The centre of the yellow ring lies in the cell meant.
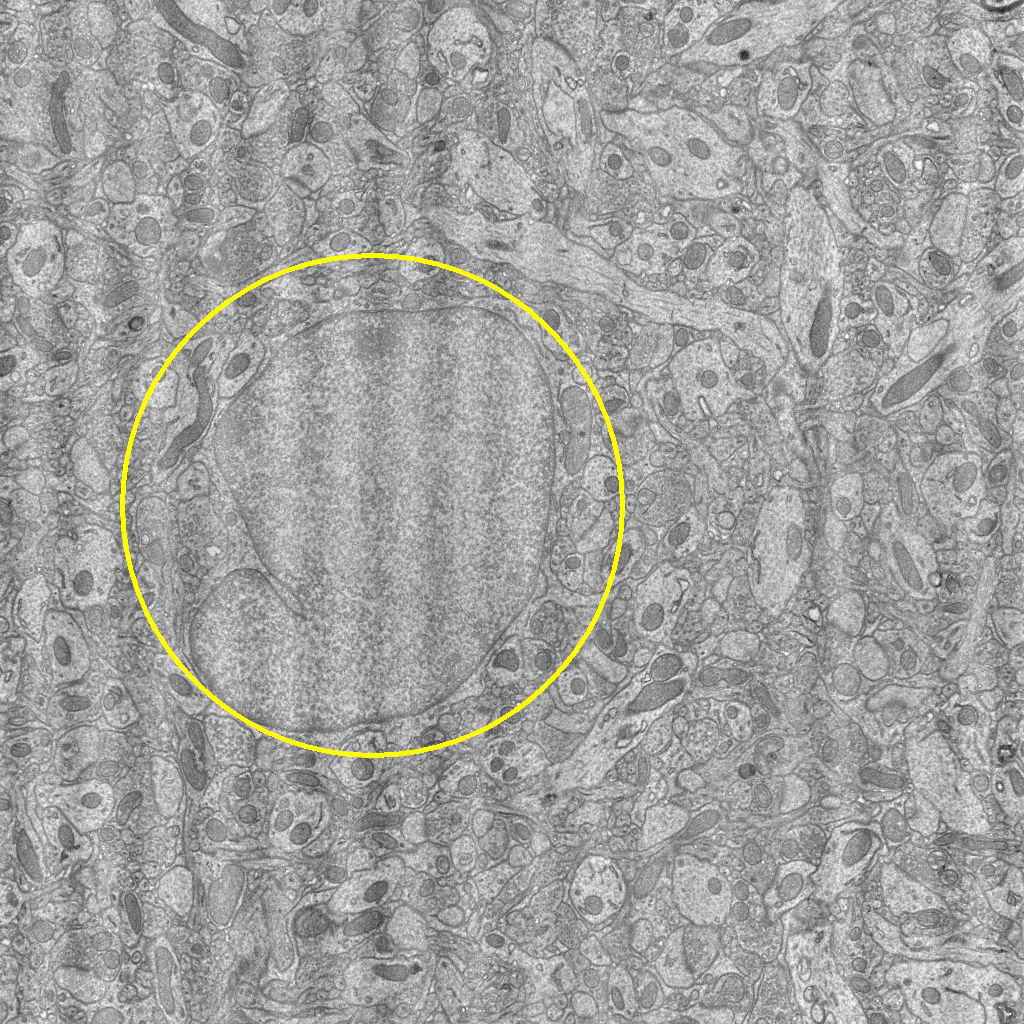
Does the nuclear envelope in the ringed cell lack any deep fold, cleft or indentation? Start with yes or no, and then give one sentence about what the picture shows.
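No. The nuclear outline is smooth except for one deep notch at the lower left.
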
